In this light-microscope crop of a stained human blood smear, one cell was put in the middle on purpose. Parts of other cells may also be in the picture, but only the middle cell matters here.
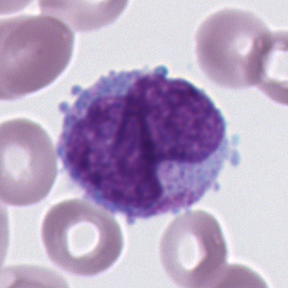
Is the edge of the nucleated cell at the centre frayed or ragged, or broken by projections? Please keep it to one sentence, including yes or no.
Yes, there is a ragged or frayed outline, or there are projections, blebs or tags, on this cell.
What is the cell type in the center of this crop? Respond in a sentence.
By classification, the middle cell of this crop is an atypical promyelocyte.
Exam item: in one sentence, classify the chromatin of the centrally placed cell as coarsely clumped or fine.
What stands out is chromatin that is coarsely clumped.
